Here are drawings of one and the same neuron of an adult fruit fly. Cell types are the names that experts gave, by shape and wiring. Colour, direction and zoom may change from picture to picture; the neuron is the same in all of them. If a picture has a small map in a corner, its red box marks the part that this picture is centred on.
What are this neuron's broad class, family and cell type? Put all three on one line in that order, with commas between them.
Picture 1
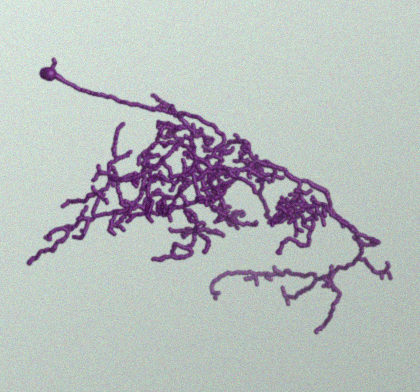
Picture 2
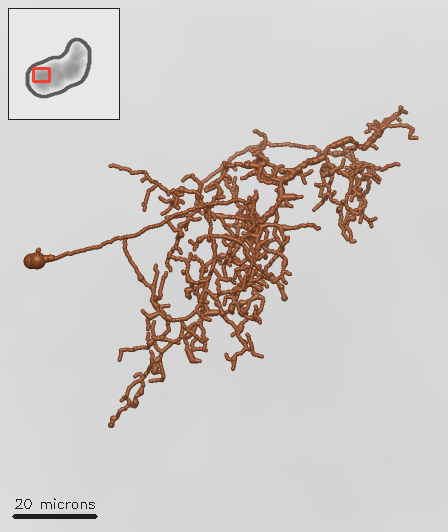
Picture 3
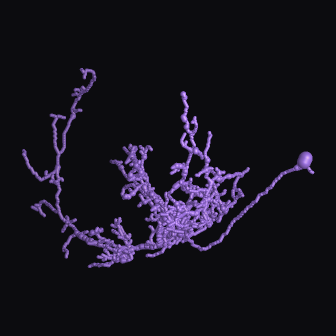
central-brain intrinsic neuron, hemilineage SLPpl2, PLP119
